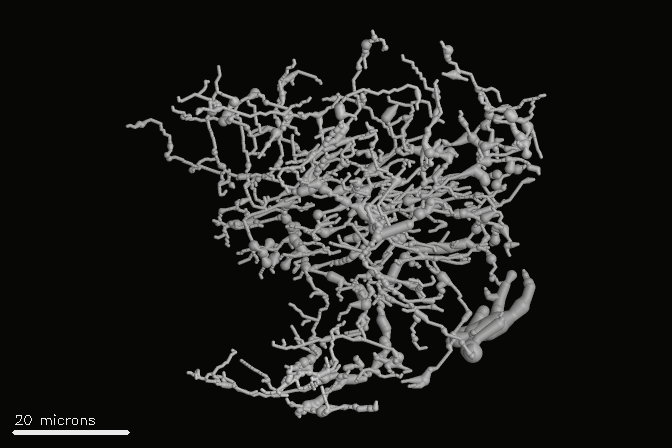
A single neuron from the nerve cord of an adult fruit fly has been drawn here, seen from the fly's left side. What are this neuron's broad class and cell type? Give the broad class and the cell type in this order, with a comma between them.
nerve-cord intrinsic neuron, INXXX271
